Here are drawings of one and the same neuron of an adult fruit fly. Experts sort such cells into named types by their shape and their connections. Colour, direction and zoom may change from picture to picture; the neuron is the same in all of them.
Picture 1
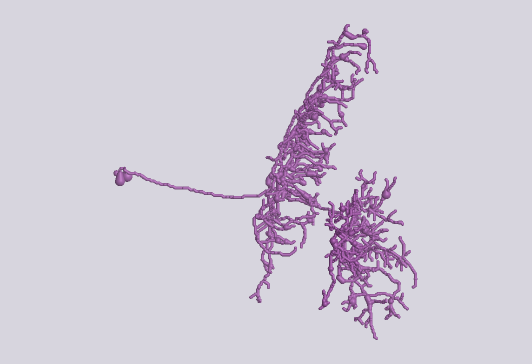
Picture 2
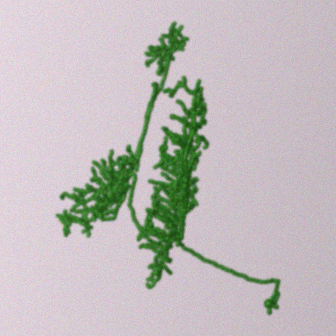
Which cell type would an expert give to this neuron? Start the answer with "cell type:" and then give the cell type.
cell type: TmY16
